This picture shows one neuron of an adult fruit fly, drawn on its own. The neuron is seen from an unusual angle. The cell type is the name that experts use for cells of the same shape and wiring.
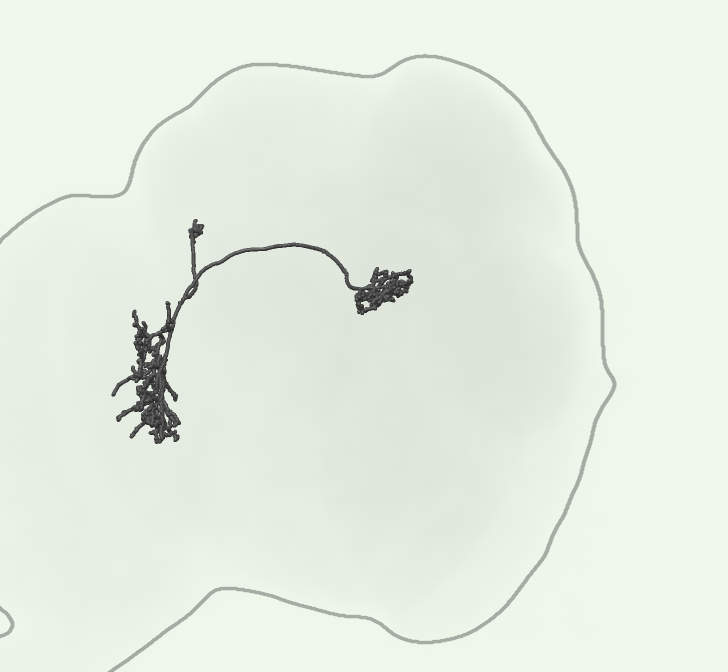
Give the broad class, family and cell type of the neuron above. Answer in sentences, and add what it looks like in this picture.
It is a visual projection neuron. Its family is hemilineage SLPa&l1_lateral. It is of cell type LC33. In this view it is wider than it is tall.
